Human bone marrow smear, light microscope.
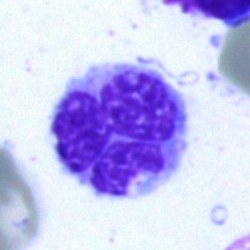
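Monocyte at the centre of this stained bone marrow smear. Look first at the nucleus: deep clefts divide it into lobes, and it fills most of the cell. Its chromatin is dark purple and coarsely clumped. Around it, the cytoplasm makes only a thin, pale bluish-lilac rim.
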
